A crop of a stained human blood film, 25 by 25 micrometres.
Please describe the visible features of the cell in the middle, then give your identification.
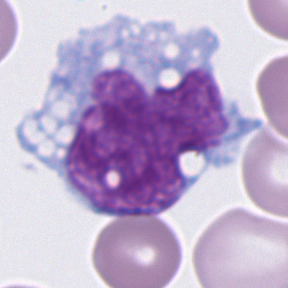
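A deep notch cuts into the upper border of the irregularly folded nucleus. Abundant pale greyish blue cytoplasm forms a wide rim, broadest above and to the left of the nucleus. Many small clear round vacuoles crowd the cytoplasm on the left. This is a monocyte.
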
